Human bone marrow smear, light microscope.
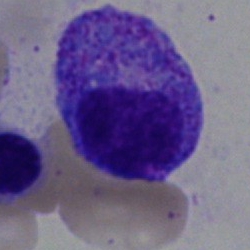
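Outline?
Oval, smooth.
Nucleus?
Chromatin dense, dark purple; no distinct nucleoli.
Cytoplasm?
Abundant, blue-violet.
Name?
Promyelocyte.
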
